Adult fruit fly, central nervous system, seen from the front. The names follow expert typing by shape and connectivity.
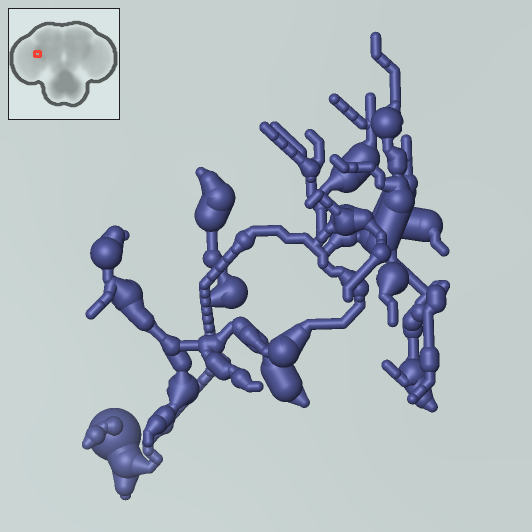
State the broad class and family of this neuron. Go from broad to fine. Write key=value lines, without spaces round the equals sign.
broad_class=optic-lobe intrinsic neuron
family=T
